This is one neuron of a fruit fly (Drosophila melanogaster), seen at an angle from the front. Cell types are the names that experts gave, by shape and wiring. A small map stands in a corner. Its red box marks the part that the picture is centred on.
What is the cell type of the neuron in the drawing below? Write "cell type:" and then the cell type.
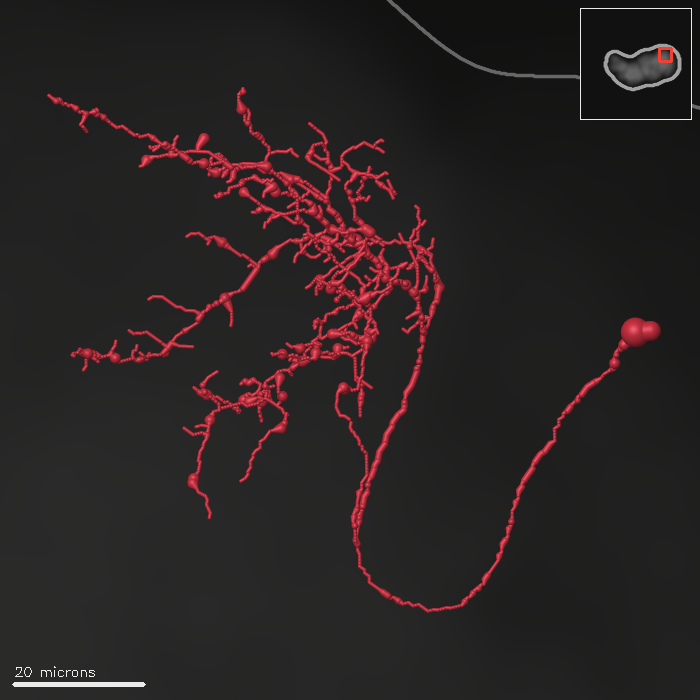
cell type: CB1701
